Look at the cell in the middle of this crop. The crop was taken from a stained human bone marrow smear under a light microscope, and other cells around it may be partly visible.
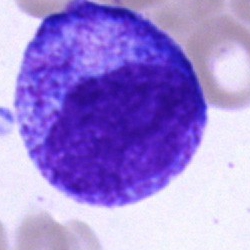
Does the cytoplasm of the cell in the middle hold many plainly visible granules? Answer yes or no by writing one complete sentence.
Yes, this cell has a cytoplasm with many visible granules.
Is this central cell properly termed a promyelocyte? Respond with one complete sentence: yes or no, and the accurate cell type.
Yes, the cell at the heart of the crop is a promyelocyte.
